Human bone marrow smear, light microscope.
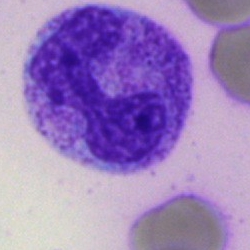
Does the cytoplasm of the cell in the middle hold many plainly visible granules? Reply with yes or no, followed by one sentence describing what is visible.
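Yes. Fine purple granules are scattered through the cytoplasm.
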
